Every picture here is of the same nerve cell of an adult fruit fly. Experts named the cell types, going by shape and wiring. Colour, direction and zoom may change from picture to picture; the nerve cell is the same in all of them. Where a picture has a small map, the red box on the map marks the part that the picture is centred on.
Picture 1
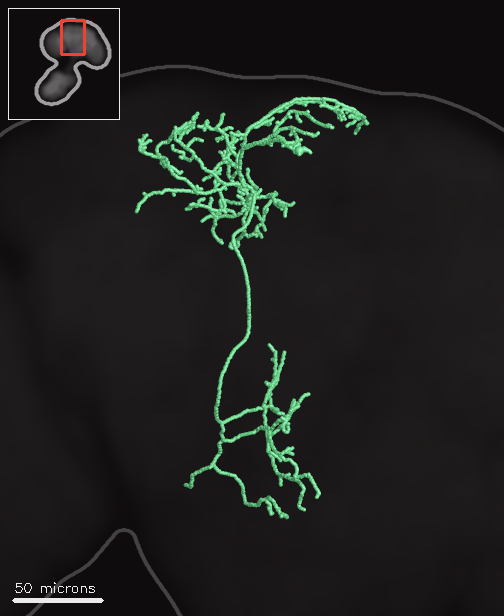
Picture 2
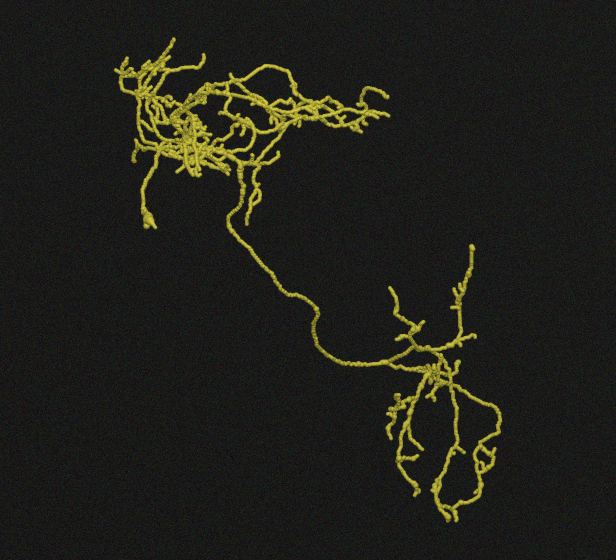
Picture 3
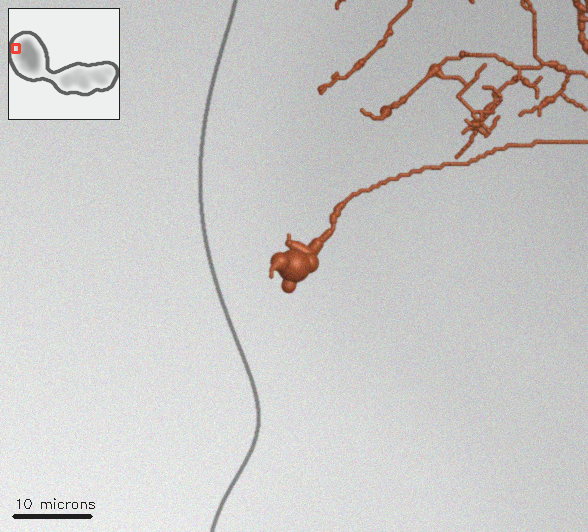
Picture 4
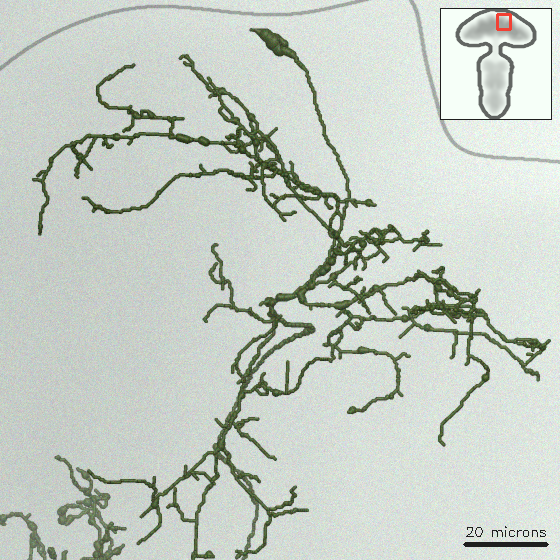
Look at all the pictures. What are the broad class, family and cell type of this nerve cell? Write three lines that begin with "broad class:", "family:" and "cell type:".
broad class: central-brain intrinsic neuron
family: hemilineage CREa2_ventral
cell type: SIP024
